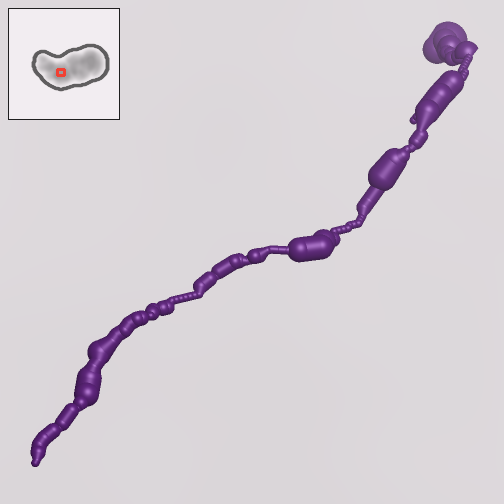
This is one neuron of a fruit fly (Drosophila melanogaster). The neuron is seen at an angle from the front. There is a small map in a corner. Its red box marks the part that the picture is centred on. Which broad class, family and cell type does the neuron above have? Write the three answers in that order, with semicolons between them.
photoreceptor or other optic-lobe sensory neuron; class visual; R7p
